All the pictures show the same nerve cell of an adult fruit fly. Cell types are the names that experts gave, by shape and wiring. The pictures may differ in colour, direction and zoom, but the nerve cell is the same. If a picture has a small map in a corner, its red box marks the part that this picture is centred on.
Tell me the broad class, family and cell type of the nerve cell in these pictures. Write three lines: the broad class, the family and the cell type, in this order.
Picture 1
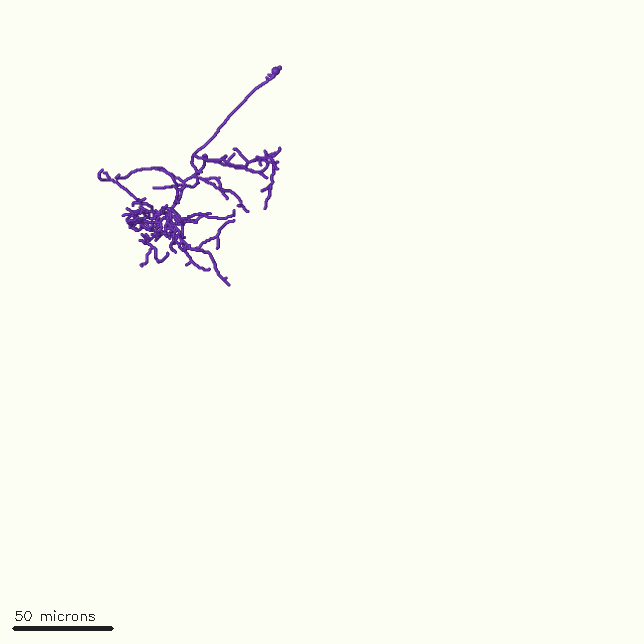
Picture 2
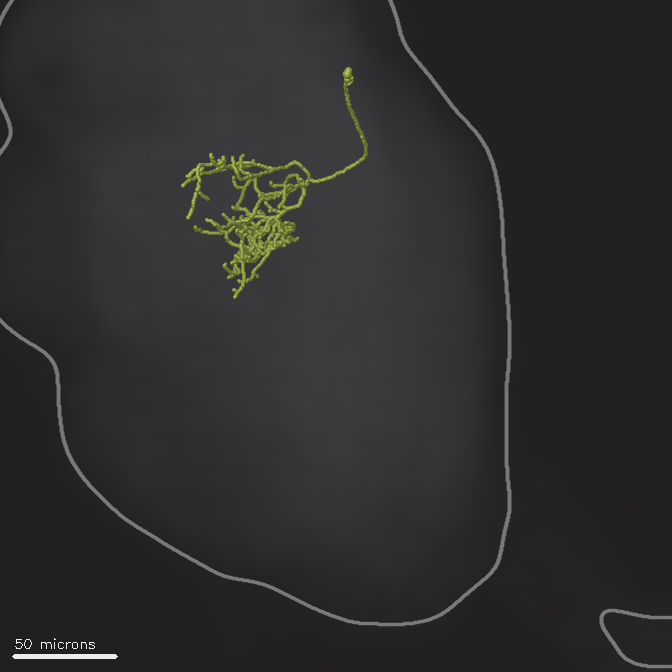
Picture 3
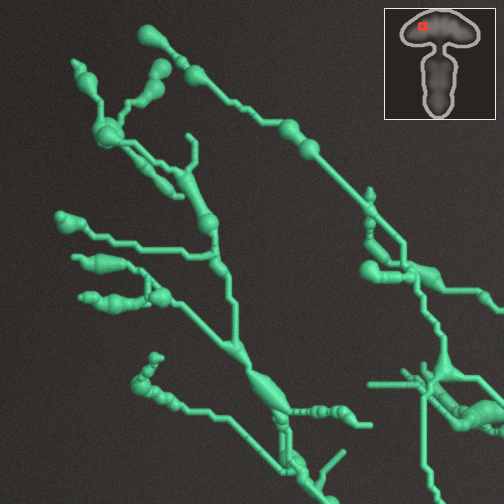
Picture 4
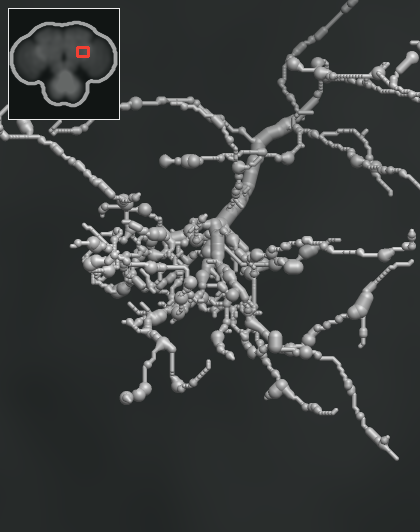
central-brain intrinsic neuron
hemilineage VPNp&v1_posterior
PVLP111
